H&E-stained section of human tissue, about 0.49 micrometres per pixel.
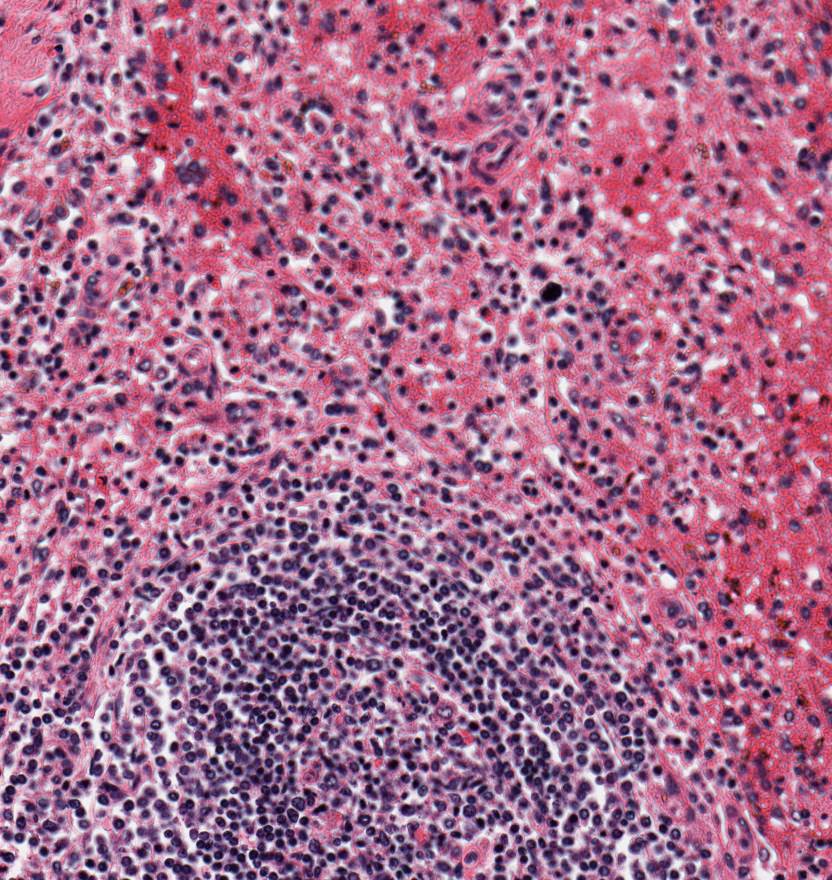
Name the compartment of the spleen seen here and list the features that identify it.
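This is red pulp. Abundant red blood cells fill the spaces between scattered nucleated cells across the upper half and right side.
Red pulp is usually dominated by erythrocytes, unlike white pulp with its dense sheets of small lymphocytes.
At lower left and lower centre sits a dense, rounded aggregate of closely packed small lymphocytes with round dark nuclei. Small brown pigment granules lie in the red-cell-rich tissue, mostly toward the right.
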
